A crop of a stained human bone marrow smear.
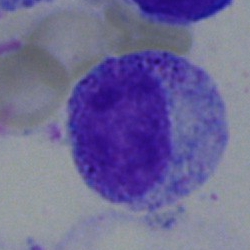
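Myelocyte, the cell in the middle of this marrow smear. Its nucleus sits toward the left, so most of the cytoplasm ends up on the right side. The chromatin stains a dark purple all the way through the nucleus. The cytoplasm itself is a pale bluish-grey, with fine purple-red granules scattered through it.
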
